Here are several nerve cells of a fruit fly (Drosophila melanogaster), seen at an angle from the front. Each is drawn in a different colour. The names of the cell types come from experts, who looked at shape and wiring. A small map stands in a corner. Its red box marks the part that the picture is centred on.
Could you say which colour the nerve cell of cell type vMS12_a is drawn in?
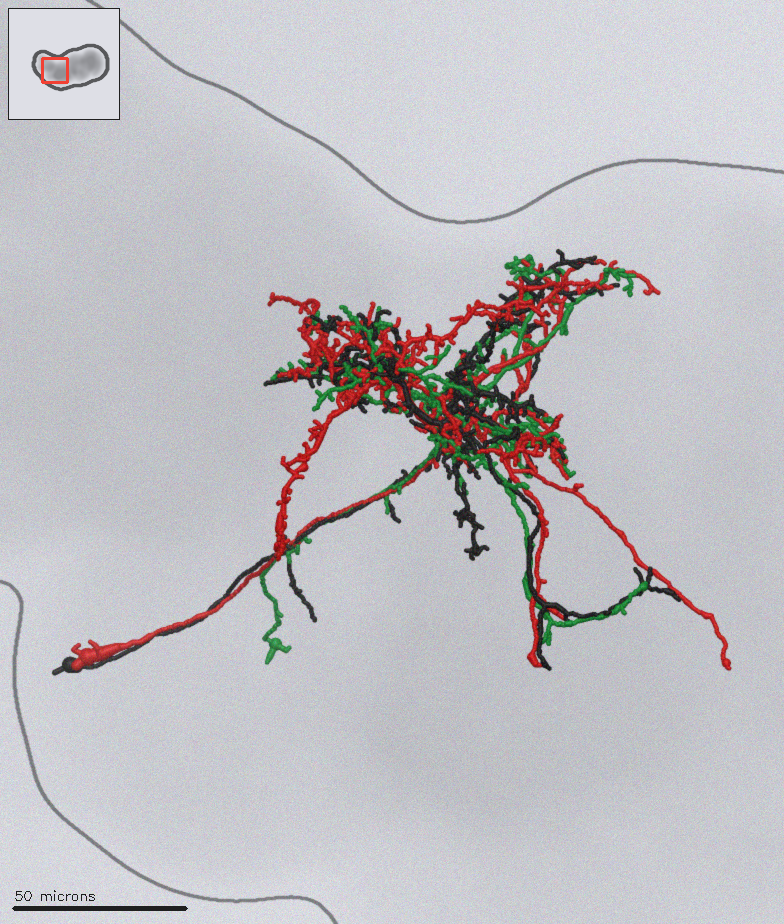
red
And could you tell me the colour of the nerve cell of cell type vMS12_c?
black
